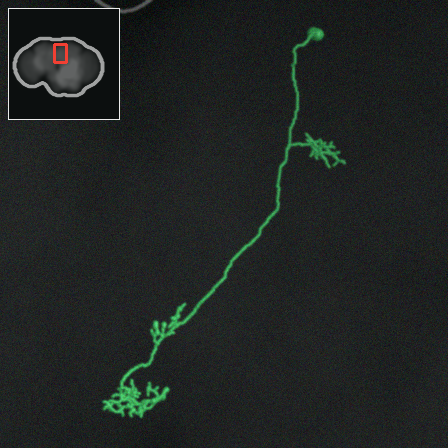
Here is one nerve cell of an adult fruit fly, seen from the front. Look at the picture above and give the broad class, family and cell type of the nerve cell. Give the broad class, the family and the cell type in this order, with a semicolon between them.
central-brain intrinsic neuron; class CX; PFNm_b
